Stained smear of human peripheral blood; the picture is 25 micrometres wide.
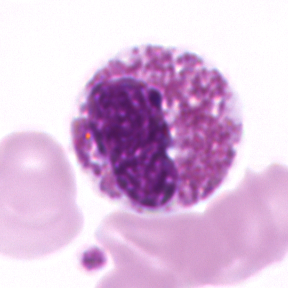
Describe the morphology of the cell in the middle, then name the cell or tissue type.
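Outline first: the cell is round. Next, the nucleus lies off-centre toward the left side of the cell and has a notch on its right side. Last, no nucleoli are visible in the nucleus. The cell is an eosinophil.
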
